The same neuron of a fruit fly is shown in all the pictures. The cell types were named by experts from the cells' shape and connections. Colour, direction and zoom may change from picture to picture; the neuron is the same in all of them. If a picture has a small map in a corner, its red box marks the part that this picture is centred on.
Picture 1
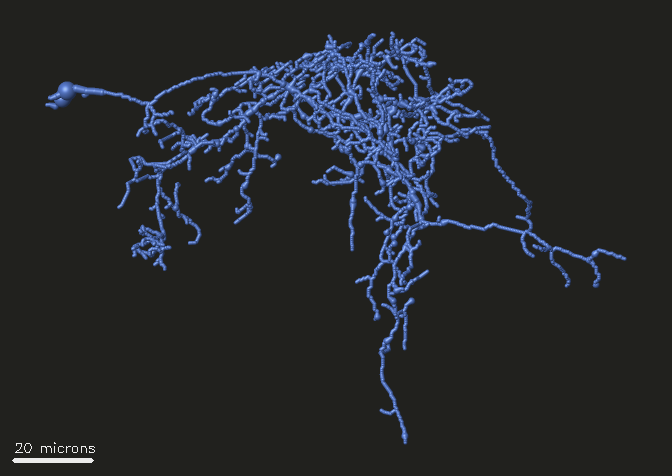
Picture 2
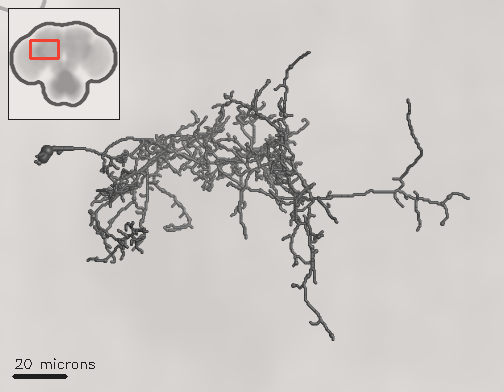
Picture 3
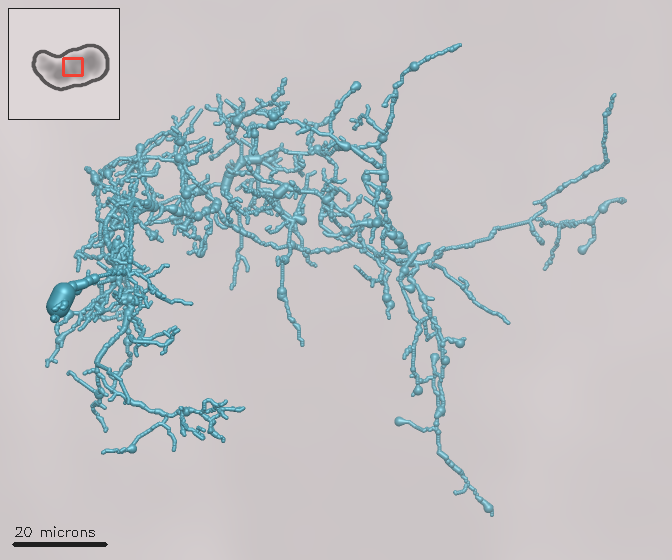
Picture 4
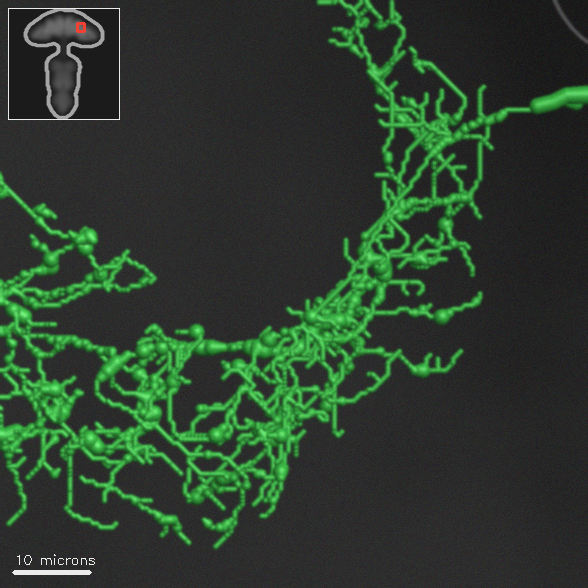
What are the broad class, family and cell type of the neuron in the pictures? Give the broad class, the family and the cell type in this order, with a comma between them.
central-brain intrinsic neuron, hemilineage VLPl2_posterior, CB1852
